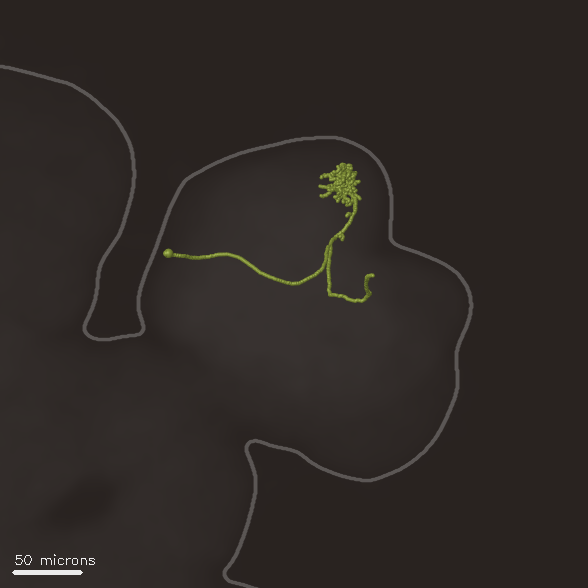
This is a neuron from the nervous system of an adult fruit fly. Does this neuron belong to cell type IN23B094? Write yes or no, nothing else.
yes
